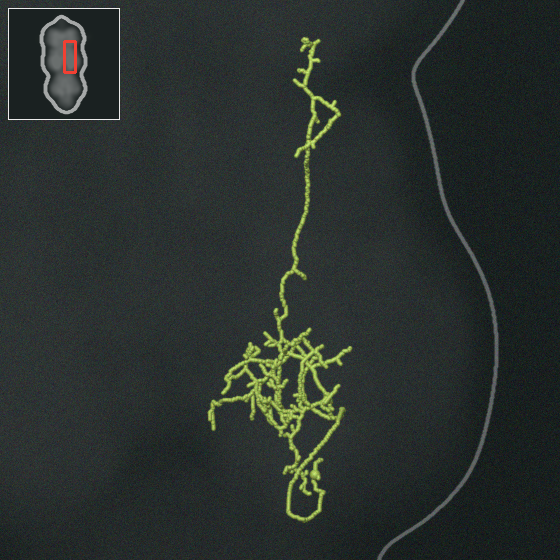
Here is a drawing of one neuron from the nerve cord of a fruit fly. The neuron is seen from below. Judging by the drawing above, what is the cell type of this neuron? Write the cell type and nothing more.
IN03B069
